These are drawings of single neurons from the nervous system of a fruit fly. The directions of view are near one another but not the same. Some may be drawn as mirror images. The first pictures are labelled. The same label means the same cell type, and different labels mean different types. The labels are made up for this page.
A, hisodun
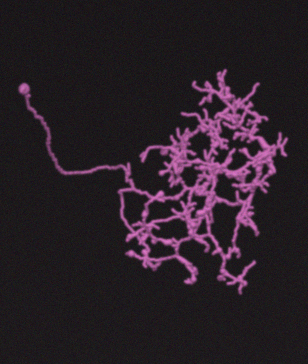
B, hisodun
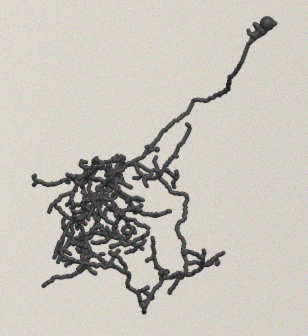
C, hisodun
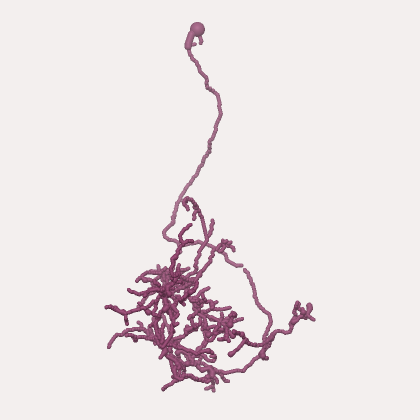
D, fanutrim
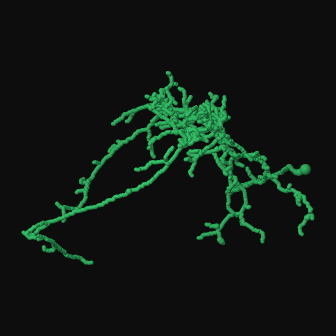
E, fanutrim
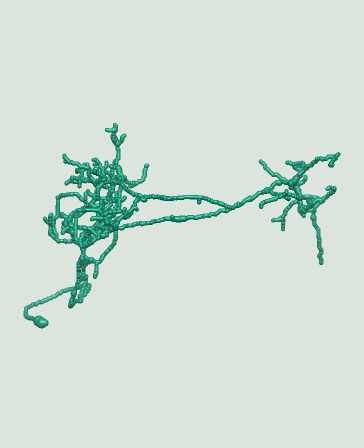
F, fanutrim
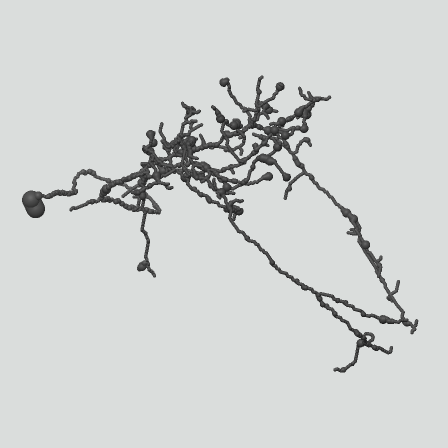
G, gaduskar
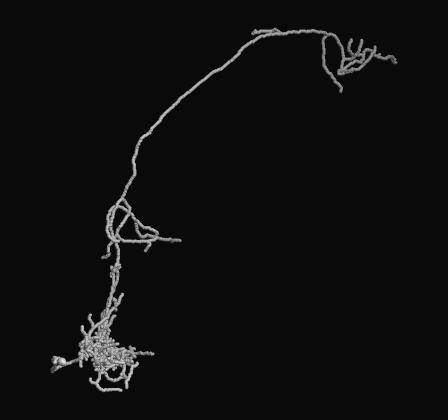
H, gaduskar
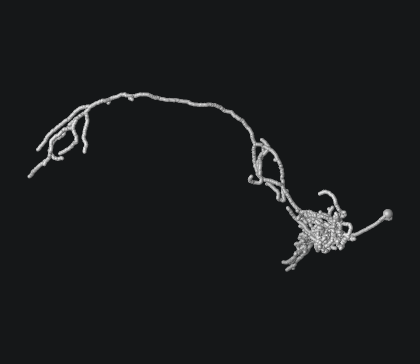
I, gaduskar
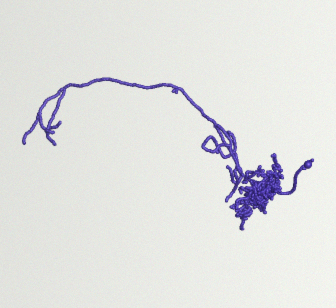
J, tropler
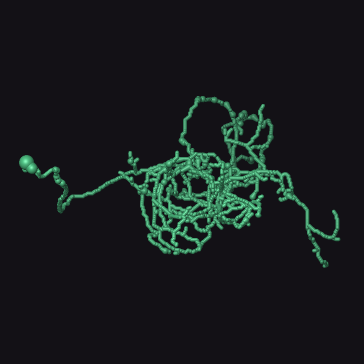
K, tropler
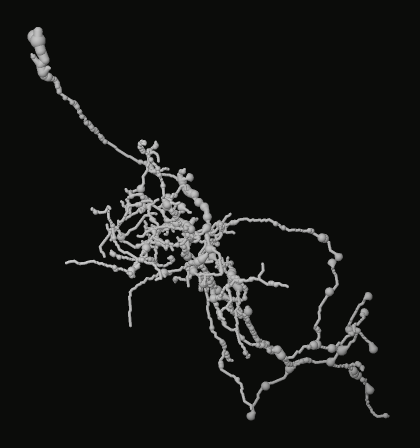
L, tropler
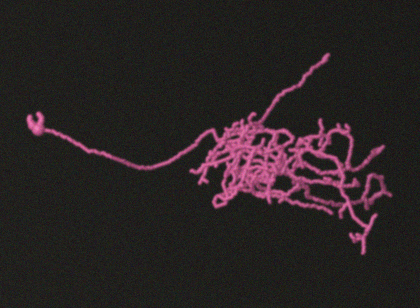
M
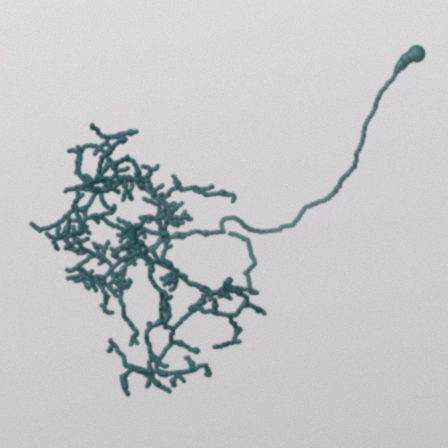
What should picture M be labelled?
hisodun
